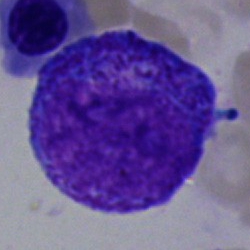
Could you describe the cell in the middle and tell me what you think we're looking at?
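It's roughly round, with a slightly bumpy edge. The chromatin is finely stippled purple right through the nucleus. I don't see any clear vacuoles anywhere in it. And there's a small bluish tag sticking out from the right edge. So that one's a promyelocyte.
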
